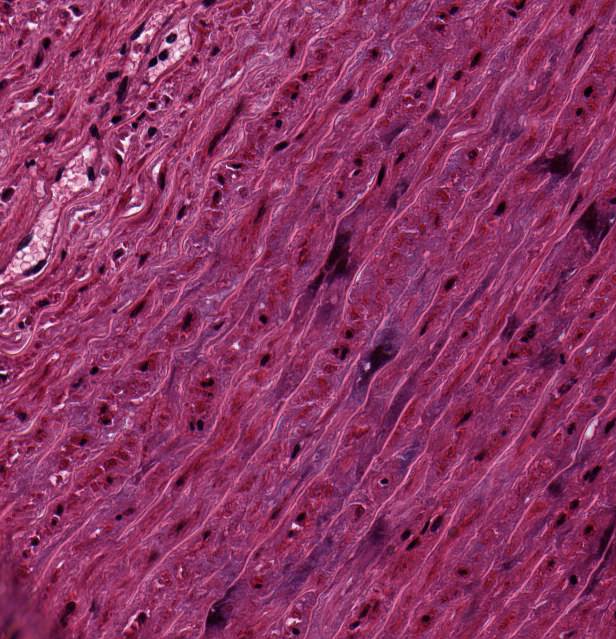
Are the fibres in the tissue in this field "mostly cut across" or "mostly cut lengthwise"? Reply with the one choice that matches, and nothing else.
Mostly cut lengthwise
